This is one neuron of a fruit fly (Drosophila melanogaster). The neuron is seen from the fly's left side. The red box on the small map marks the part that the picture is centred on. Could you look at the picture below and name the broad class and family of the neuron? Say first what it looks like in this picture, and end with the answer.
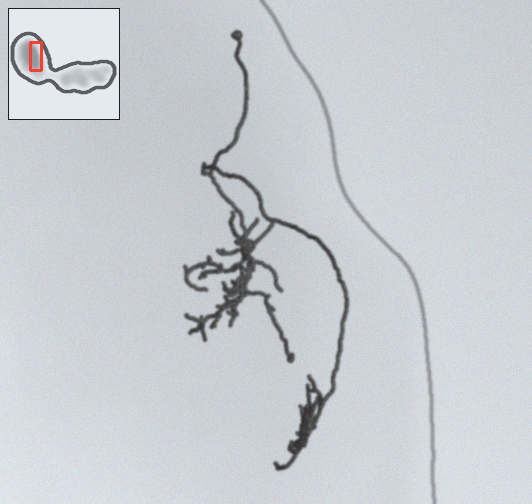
The cell body is at the top of the picture. As drawn here it is more than twice as tall as it is wide. It is a visual centrifugal neuron. Its family is hemilineage VLPp&l1_posterior.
